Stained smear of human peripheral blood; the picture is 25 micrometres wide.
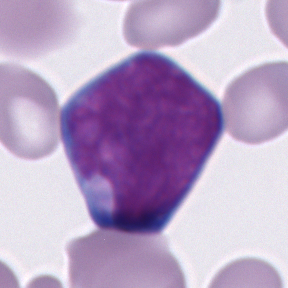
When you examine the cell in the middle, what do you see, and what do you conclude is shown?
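Cell about 16 by 14 micrometres, with the nucleus filling about 80% of its area. Chromatin fine and evenly spread, without coarse dark clumps. Cytoplasm a thin, deep blue rim, widest at the lower left. At the lower left, a pale, clear patch beside the nucleus. Name: myeloblast.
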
